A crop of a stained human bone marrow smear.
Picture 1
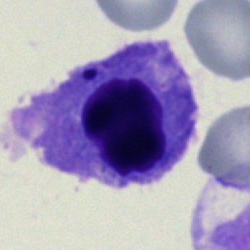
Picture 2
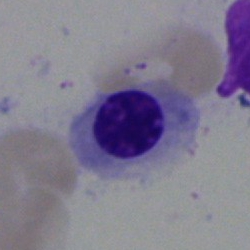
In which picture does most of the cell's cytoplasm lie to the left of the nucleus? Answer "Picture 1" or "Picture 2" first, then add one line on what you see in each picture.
Picture 1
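What picture 1 shows: The nucleus lies off-centre, with the widest band of cytoplasm to its left.
What picture 2 shows: The rim of cytoplasm is wider on the right of the nucleus than on the left.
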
